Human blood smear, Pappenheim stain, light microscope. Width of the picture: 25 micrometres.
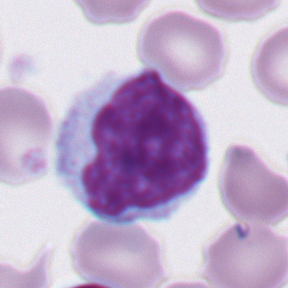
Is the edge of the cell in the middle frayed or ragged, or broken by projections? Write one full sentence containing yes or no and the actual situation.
No, there are no projections, blebs or tags; the cell's outline is smooth.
